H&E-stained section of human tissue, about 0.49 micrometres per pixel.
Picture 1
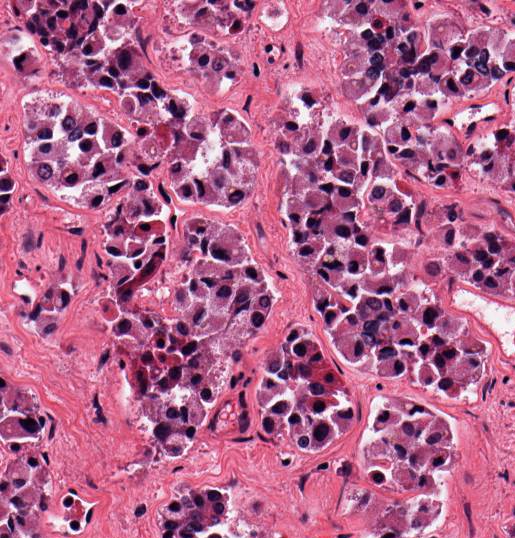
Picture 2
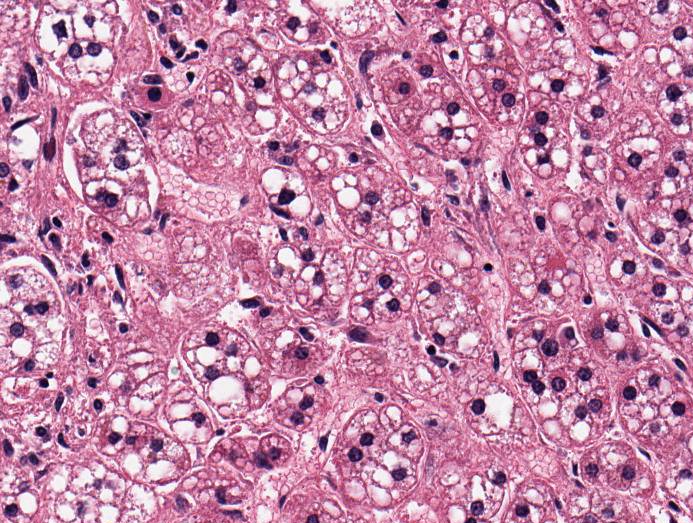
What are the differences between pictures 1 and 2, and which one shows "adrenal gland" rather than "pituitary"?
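Pituitary appears in picture 1 and adrenal gland in picture 2. In the pituitary, cells form nests of varying size separated by bands of pink fibrous stroma, and the nests form no glands or lumens. These cells are polygonal, with abundant granular pink-purple cytoplasm, and many of their nuclei are round and lie off-centre. In the adrenal gland, most cells instead have cytoplasm filled with many clear round vacuoles of varying size, giving a bubbly look. In most of these vacuolated cells the nucleus lies centrally among the vacuoles rather than flattened against the cell edge. The adrenal cells are large and polygonal with fairly distinct borders, and the thin septa between nests carry elongated dark spindle nuclei.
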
